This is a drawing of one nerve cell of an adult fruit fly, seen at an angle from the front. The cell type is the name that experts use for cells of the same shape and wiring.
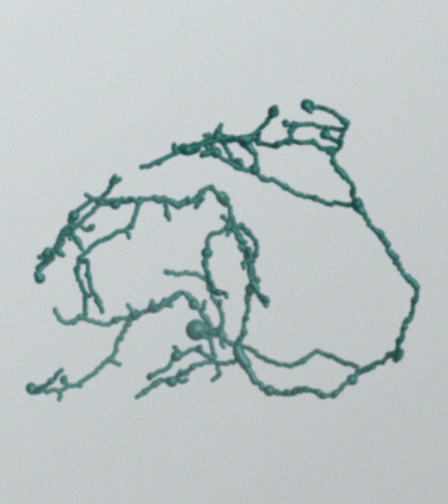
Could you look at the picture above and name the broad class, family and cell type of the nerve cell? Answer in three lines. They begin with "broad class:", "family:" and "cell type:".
broad class: central-brain intrinsic neuron
family: hemilineage LHp3
cell type: CB1500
